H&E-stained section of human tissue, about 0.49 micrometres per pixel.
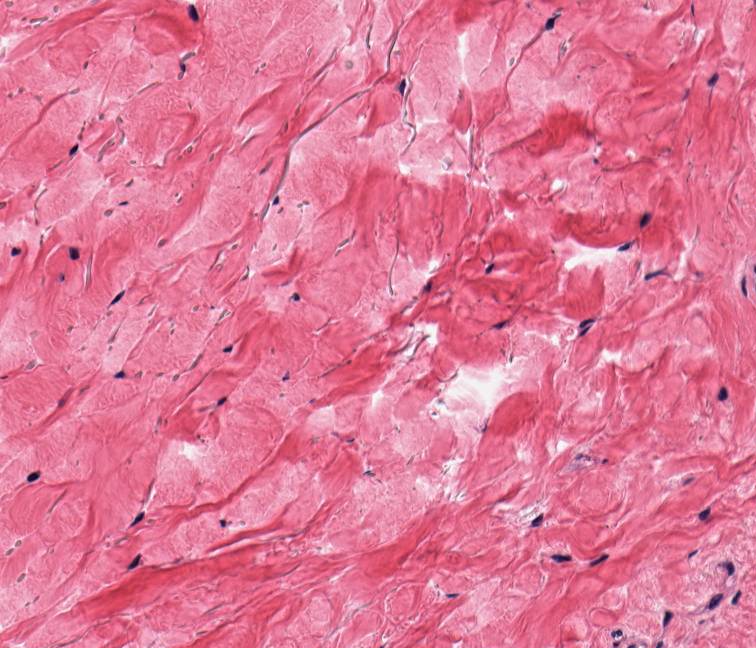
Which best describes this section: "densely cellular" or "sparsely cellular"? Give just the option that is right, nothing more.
Sparsely cellular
